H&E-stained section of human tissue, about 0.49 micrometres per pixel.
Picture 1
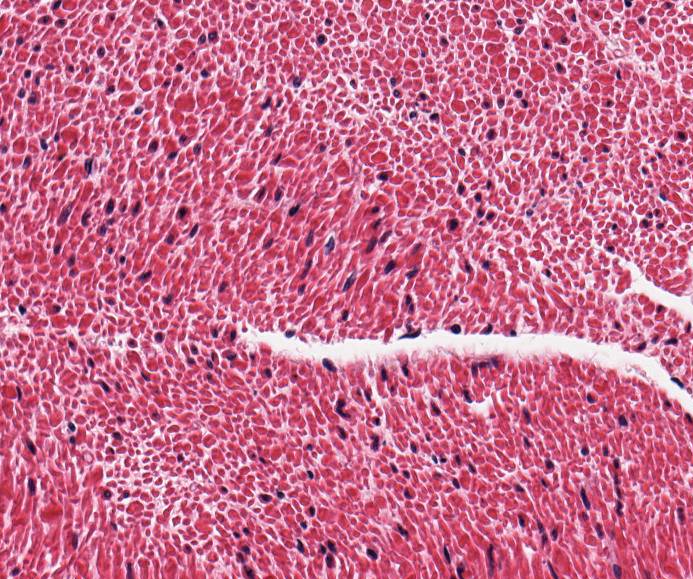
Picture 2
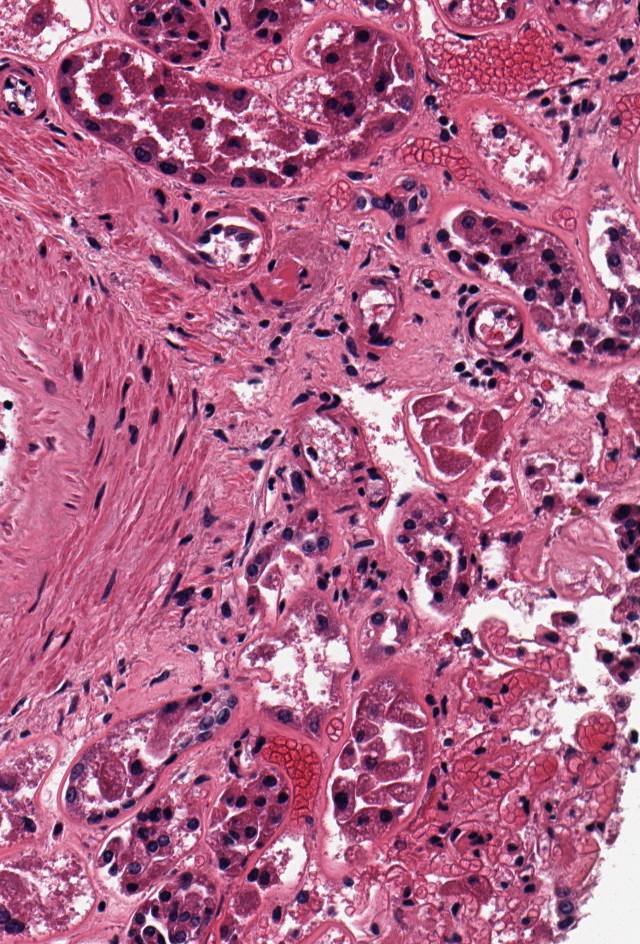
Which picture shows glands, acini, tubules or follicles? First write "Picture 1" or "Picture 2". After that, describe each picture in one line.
Picture 2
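In picture 1: No epithelium, glands or fat cells are present anywhere in the field.
In picture 2: The tubules are lined by cuboidal cells with abundant pink granular cytoplasm and round dark nuclei.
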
